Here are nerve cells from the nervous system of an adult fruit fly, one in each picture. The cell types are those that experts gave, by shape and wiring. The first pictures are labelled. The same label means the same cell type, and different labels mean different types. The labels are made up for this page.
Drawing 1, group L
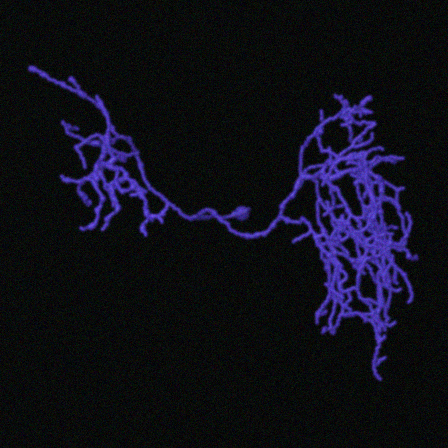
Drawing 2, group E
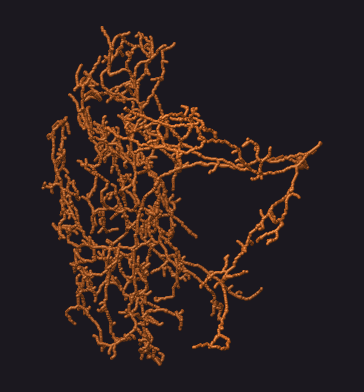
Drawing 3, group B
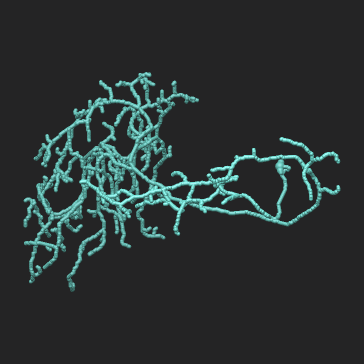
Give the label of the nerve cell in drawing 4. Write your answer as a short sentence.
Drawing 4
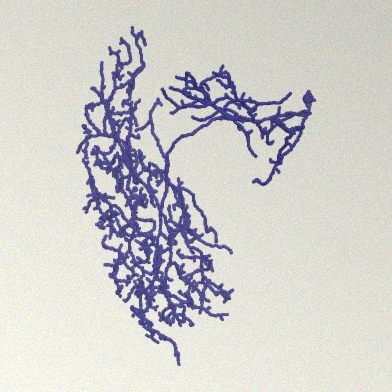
It belongs to group E.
